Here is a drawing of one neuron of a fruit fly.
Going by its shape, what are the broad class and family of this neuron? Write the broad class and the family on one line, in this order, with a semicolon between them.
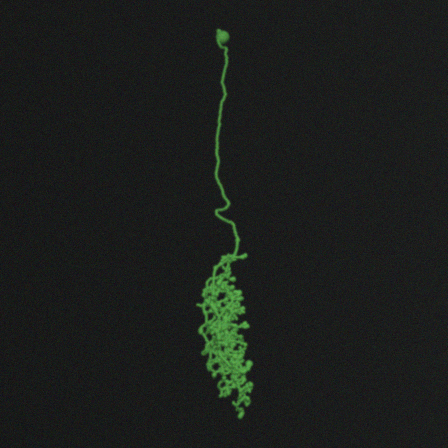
optic-lobe intrinsic neuron; Pm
